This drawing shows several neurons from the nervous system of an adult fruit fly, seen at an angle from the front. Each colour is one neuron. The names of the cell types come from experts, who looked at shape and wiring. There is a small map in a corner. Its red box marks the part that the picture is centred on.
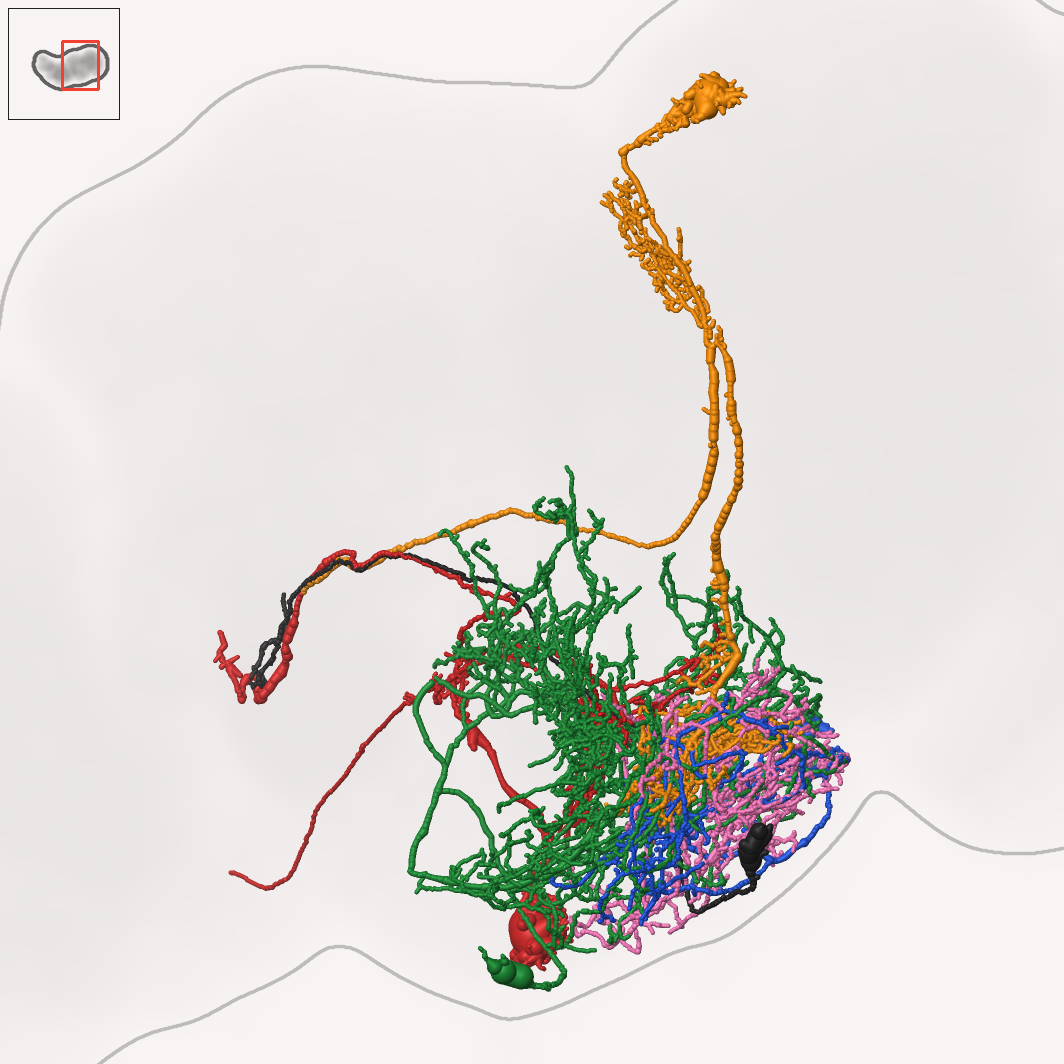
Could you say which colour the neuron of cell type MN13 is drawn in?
blue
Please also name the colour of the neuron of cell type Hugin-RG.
black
